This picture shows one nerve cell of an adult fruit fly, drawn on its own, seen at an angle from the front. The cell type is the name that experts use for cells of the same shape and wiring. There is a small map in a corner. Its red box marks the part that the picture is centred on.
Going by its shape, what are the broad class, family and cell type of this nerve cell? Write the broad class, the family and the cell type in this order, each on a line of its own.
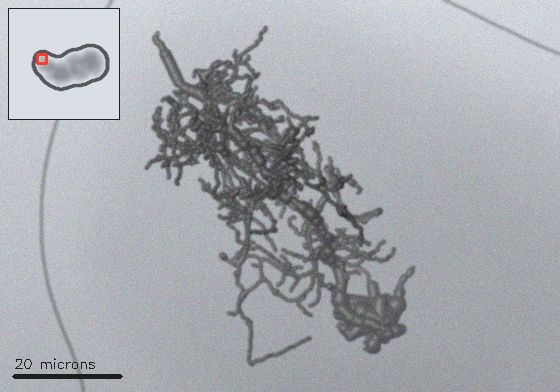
efferent neuron of the nerve cord
hemilineage 00B
EN00B027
